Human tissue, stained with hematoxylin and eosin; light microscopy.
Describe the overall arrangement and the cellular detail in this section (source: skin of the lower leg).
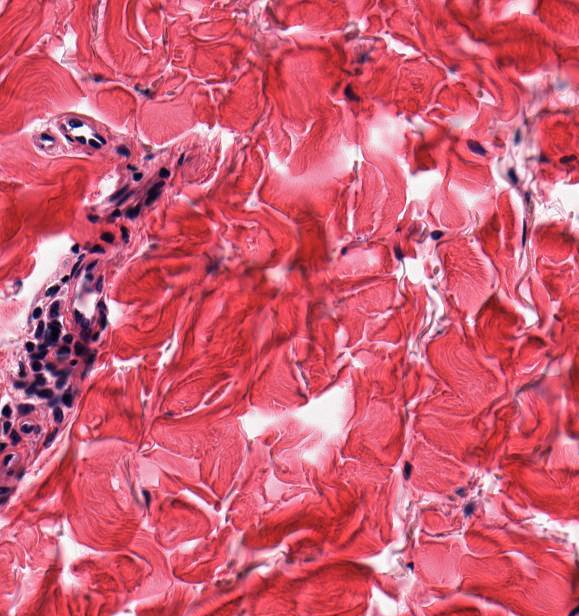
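Scanning the field, I find it almost entirely filled by closely packed, bright pink, irregular bundles cut in varying planes. At the left edge I see a cluster of small round, dark-staining nuclei. At the upper left sits a small vessel profile with nuclei in its wall. Nowhere do I find epithelium, glands or fat cells.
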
